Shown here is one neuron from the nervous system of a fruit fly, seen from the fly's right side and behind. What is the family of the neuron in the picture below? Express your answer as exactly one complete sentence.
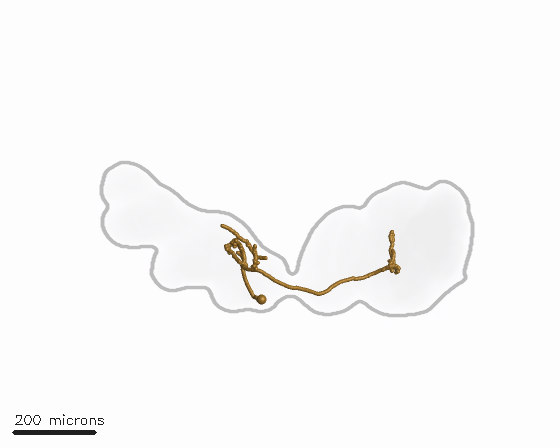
The family assigned to this neuron is hemilineage 07B.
